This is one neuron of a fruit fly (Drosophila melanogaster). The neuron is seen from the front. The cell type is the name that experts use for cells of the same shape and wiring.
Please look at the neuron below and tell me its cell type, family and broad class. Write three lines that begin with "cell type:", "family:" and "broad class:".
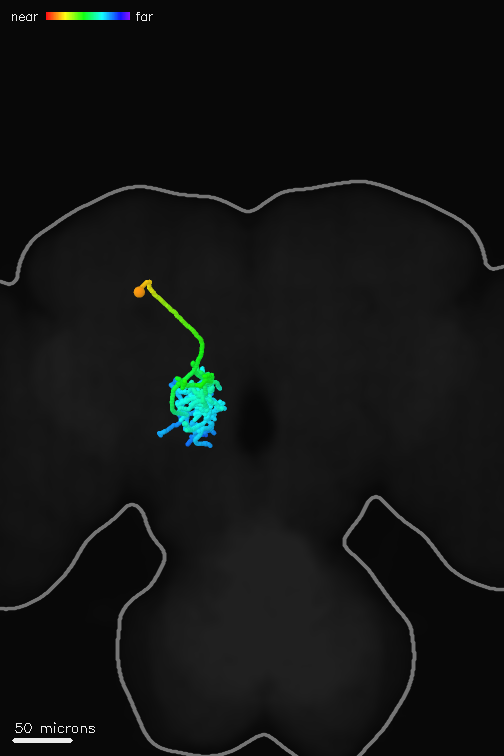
cell type: PS024
family: hemilineage AOTUv1_ventral
broad class: central-brain intrinsic neuron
